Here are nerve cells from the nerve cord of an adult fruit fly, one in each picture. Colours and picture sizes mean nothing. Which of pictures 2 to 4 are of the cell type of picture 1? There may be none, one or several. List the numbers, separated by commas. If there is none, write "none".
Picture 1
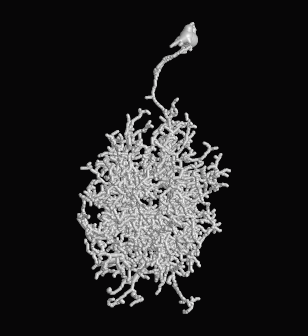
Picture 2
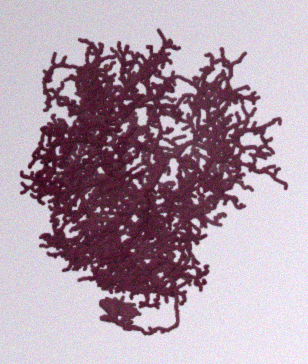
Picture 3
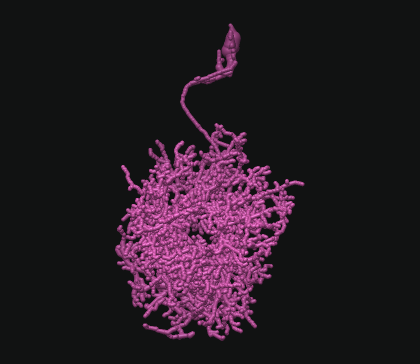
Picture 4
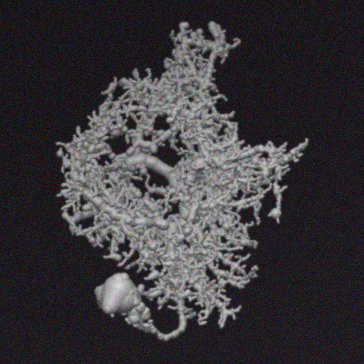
3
